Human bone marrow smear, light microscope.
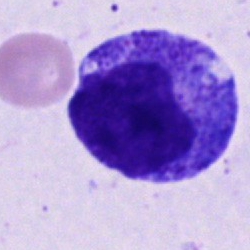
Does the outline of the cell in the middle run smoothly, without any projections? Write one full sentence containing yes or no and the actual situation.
Yes, the cell's outline is smooth, without projections.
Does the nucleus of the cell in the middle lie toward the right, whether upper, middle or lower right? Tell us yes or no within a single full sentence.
No, on the left side of the cell lies its nucleus.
